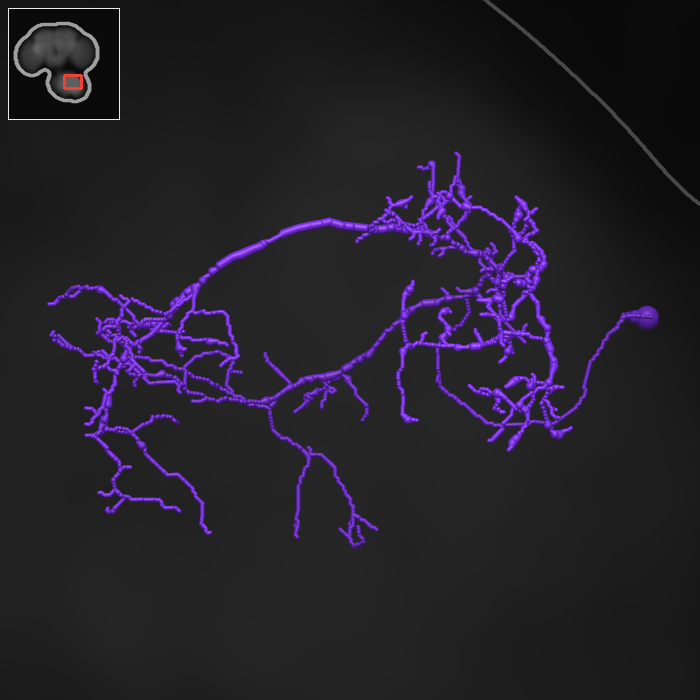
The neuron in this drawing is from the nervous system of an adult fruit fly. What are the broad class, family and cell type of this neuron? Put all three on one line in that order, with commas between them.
nerve-cord intrinsic neuron, hemilineage 03A, IN03A069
